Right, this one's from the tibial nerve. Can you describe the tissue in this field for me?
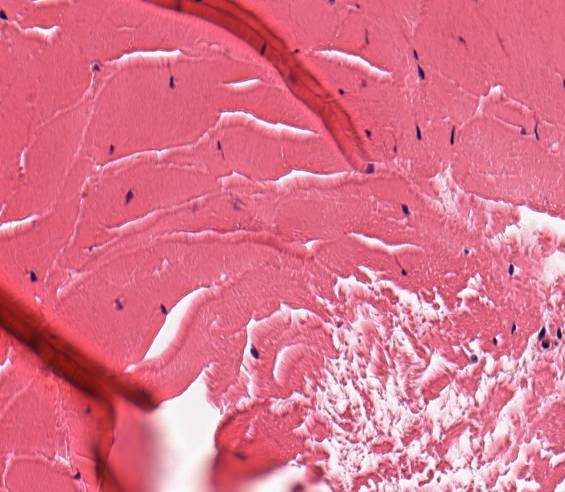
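Almost the entire field is occupied by uniform pink eosinophilic tissue, with very little blue staining. In the lower right corner this tissue loses its banded appearance and breaks into lacy pink fragments separated by white gaps. Nuclei are sparse, scattered singly, small, dark blue and mostly elongated.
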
